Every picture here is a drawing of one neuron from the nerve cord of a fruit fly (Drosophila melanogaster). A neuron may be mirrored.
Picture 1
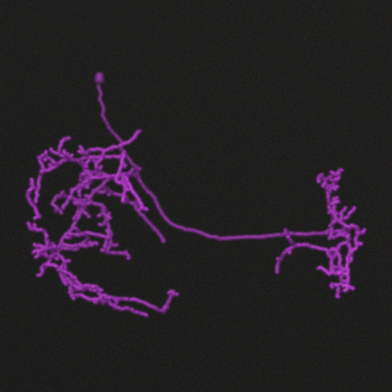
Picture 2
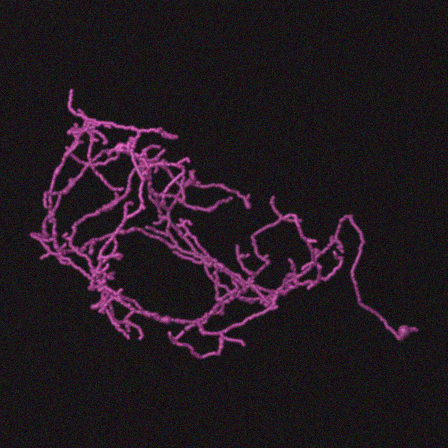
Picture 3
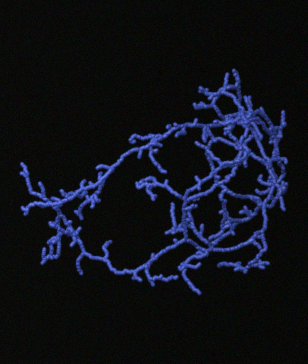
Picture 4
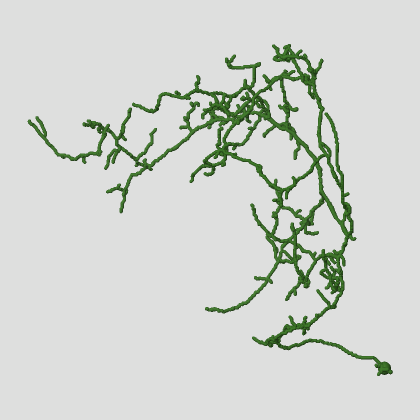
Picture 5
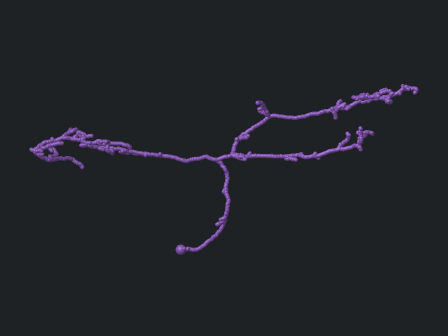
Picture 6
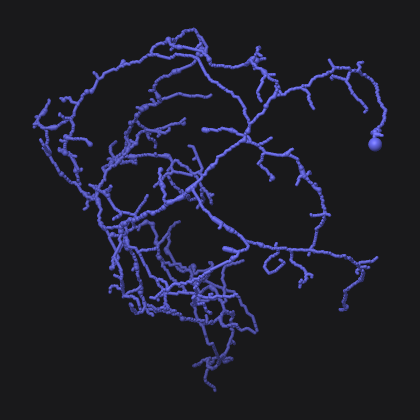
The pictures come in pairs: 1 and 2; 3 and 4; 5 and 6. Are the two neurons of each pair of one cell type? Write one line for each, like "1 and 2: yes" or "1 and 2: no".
1 and 2: no
3 and 4: yes
5 and 6: no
